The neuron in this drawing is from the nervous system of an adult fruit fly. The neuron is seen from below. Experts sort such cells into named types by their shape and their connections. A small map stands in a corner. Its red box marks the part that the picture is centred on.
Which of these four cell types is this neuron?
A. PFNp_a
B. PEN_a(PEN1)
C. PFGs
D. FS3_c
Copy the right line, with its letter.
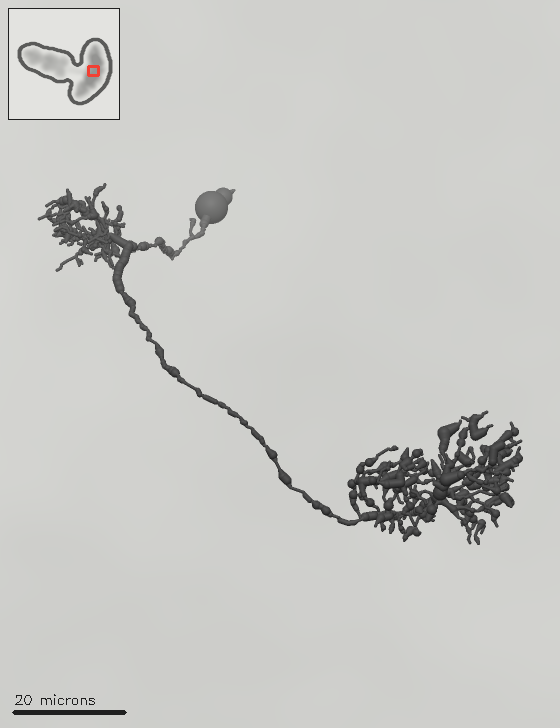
B. PEN_a(PEN1)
